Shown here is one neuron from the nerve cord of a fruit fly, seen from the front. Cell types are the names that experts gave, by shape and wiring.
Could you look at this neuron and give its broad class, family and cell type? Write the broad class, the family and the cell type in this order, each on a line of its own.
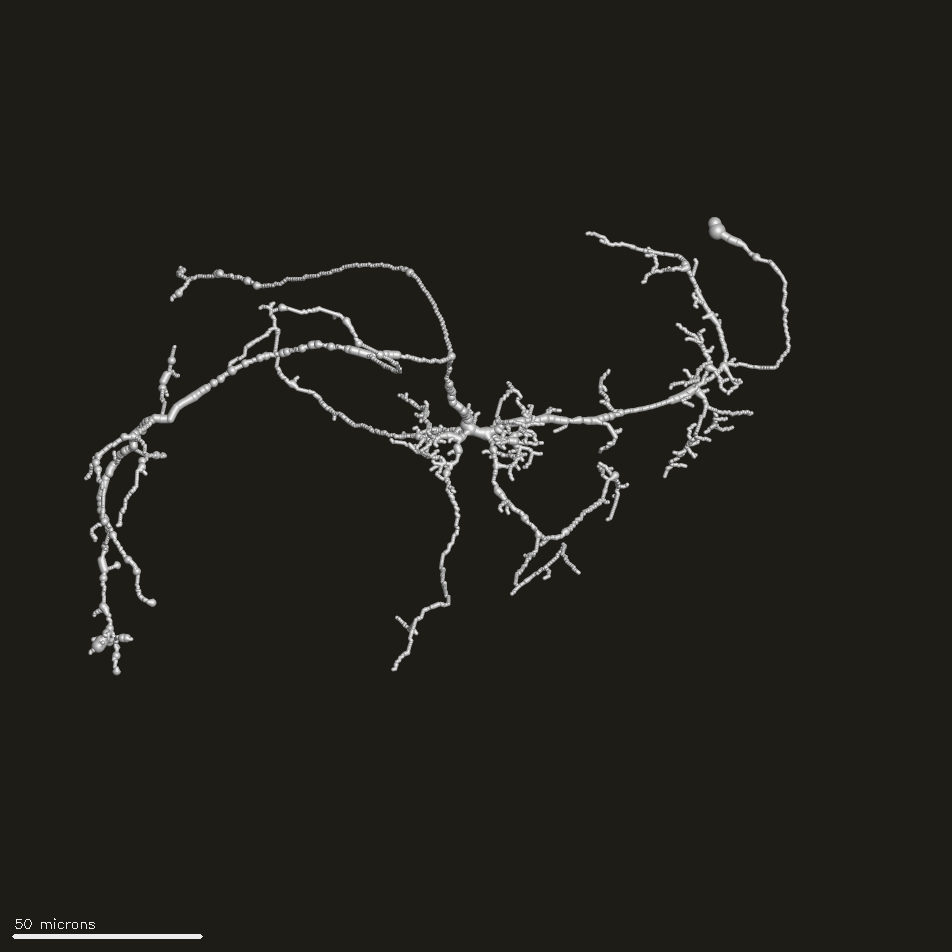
nerve-cord intrinsic neuron
hemilineage 18B
IN18B038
